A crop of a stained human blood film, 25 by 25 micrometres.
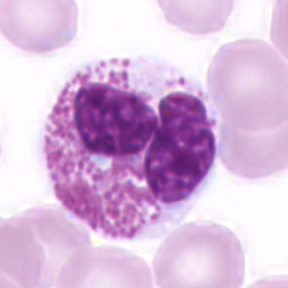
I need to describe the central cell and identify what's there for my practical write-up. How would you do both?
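Two lobes make up the nucleus here. Coarse pinkish-red granules fill the cytoplasm, packed densest on the left and lower side and paler, sparser toward the upper right. Even so, they don't hide the nuclear lobes, which stand out clearly. It's an eosinophil.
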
